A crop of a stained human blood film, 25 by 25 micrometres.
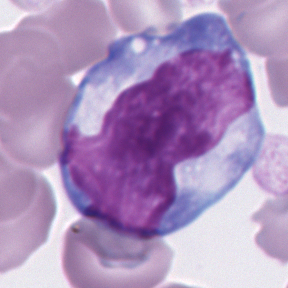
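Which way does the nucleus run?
It is elongated and runs diagonally, from lower left to upper right.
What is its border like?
Wavy and indented.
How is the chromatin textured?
It is purple and finely mottled, not gathered into coarse dark clumps.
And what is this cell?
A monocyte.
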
